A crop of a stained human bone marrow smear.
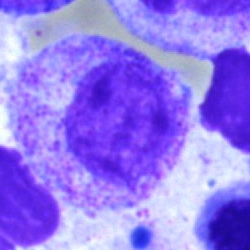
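Myelocyte, the central cell in a stained human bone marrow smear. Outline roughly round. Chromatin fine and fairly evenly spread, not coarsely clumped. Numerous fine reddish-purple granules scattered throughout the cytoplasm, with no clear vacuoles visible.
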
